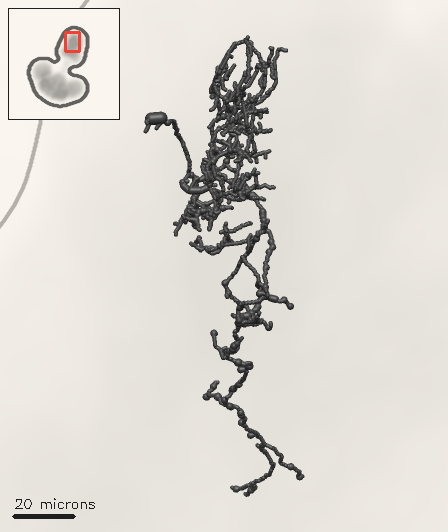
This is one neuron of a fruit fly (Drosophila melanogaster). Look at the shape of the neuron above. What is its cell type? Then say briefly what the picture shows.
It is of cell type INXXX315. It is a nerve-cord intrinsic neuron. By the scale bar it is about 160 microns tall in this view. The picture shows dozens of branch ends.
